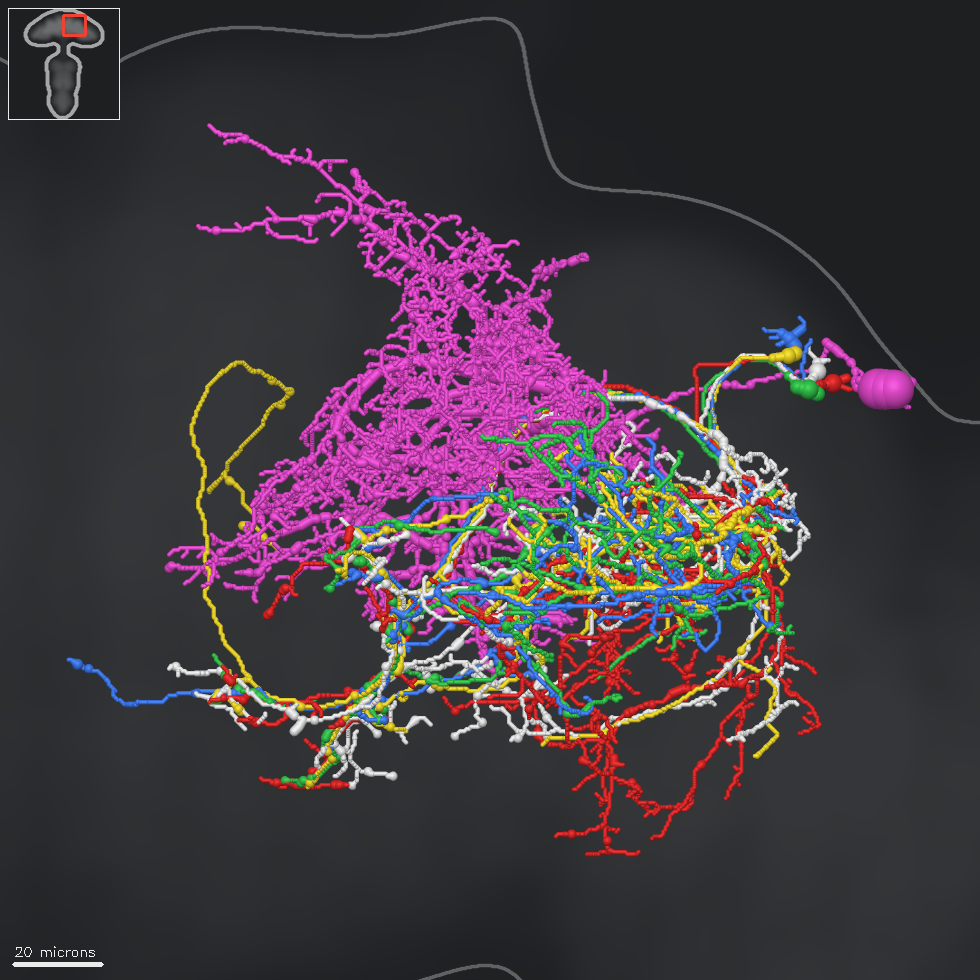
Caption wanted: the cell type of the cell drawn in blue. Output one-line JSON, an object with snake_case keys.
{"cell_type": "CL078_b"}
